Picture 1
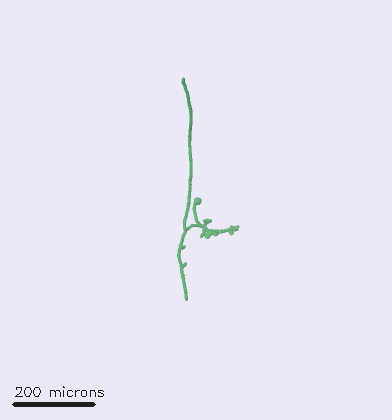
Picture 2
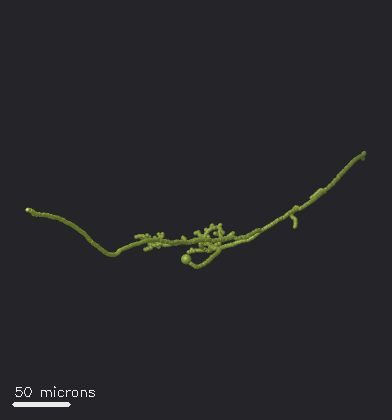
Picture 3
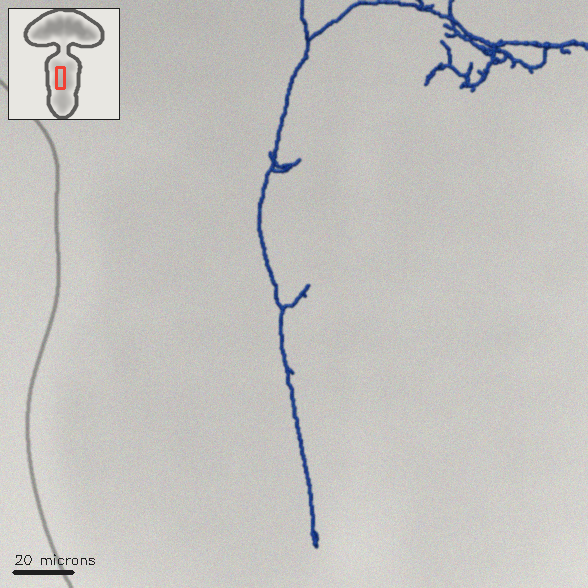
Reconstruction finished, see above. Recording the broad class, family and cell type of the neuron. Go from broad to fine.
ascending neuron; hemilineage 10B; AN10B031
